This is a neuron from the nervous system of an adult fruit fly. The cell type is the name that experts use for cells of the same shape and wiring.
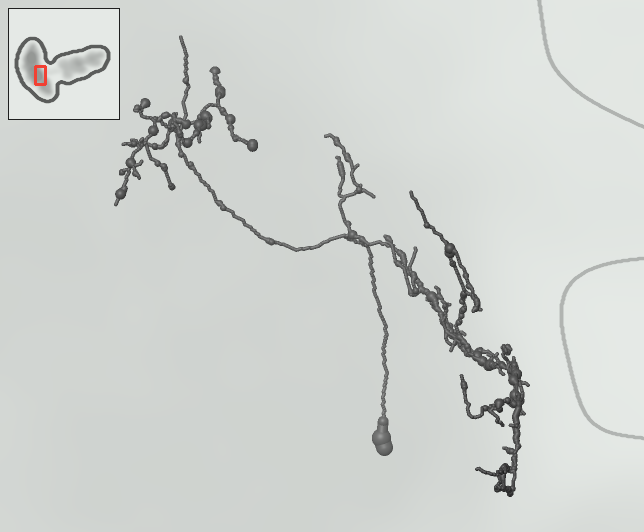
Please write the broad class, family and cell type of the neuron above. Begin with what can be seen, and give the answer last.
It lies in the brain. The cell body is at the bottom of the picture. Dozens of branch ends can be seen. Its broad class is central-brain intrinsic neuron. Its family is hemilineage SLPpl1. Its cell type is SLP267.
